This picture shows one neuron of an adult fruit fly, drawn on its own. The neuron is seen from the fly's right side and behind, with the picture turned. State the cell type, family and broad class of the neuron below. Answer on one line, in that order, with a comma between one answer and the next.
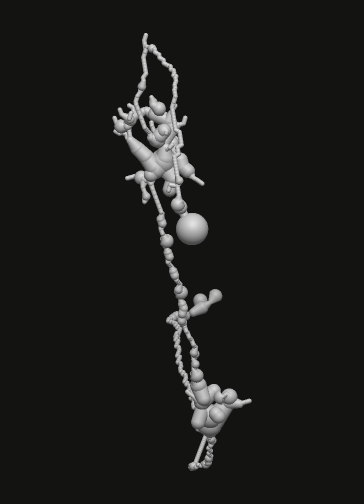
Tm1, Tm, optic-lobe intrinsic neuron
